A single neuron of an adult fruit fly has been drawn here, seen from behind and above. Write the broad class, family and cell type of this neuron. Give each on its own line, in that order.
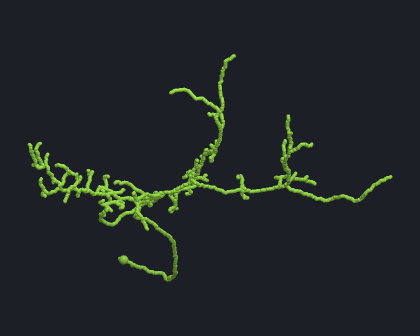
central-brain intrinsic neuron
hemilineage MX3
CB4143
